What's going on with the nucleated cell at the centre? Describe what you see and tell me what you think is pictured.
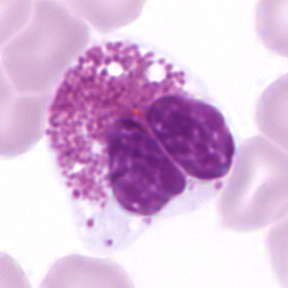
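Item one, the nucleus, has two lobes of similar size. Item two, the cytoplasmic granules, are coarse and round. Item three: a few small clear vacuoles sit among the granules near the top of the cell. The cell is an eosinophil.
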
